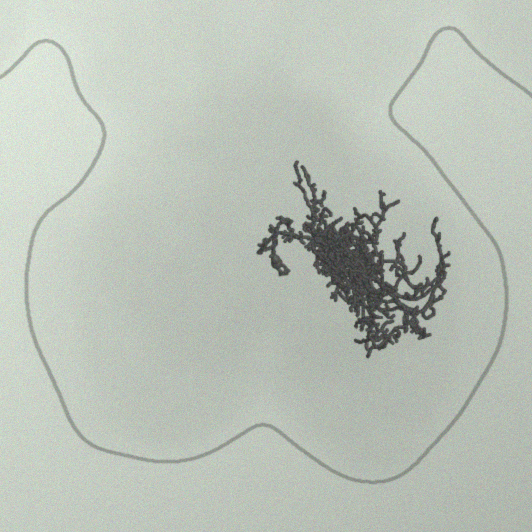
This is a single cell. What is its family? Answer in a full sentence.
The family is hemilineage 12B.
